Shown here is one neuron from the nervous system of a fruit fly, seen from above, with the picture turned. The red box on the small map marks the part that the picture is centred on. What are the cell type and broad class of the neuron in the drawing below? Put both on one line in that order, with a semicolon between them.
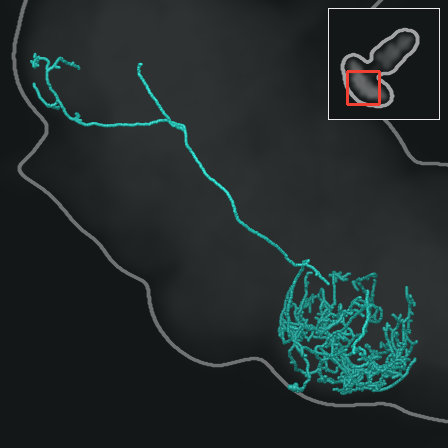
AVLP444; central-brain intrinsic neuron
